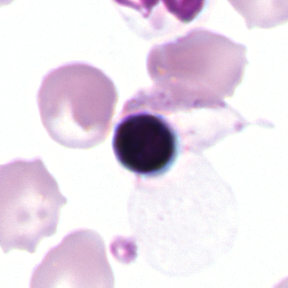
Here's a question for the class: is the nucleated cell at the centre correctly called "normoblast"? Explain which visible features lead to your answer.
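The chromatin is very dark purple and densely compact throughout the nucleus. No nucleoli are visible, and the cell holds no vacuoles.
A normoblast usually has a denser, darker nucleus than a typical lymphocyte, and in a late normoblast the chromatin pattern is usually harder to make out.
The compact dark chromatin therefore speaks for normoblast and against typical lymphocyte. The name normoblast fits this cell.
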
